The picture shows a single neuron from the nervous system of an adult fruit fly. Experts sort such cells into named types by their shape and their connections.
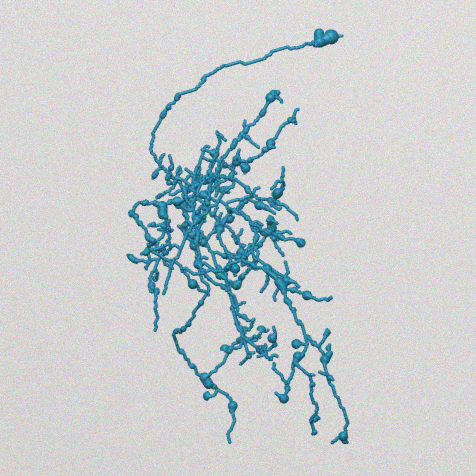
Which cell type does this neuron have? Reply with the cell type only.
IN01B033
